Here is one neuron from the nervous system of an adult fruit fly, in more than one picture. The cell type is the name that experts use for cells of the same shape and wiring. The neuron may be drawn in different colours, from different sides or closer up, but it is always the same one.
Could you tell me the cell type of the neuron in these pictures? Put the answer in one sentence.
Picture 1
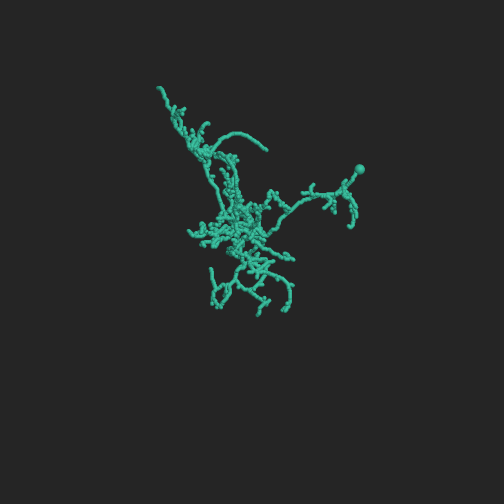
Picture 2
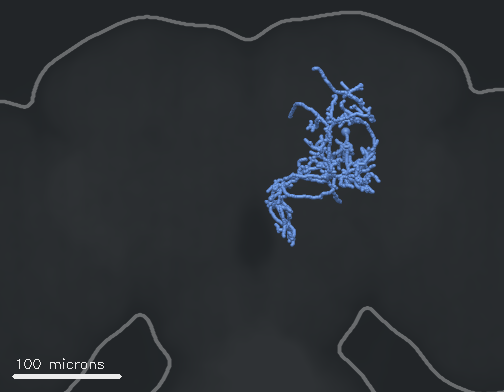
The cell type is VES203m.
